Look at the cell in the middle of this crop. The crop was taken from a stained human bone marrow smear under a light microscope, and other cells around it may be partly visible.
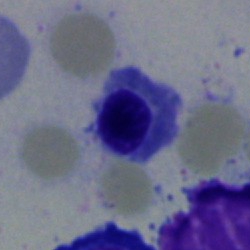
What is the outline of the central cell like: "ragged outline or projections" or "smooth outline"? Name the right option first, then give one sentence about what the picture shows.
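Ragged outline or projections. The cell outline is irregular, with small bumps and projections along its edge.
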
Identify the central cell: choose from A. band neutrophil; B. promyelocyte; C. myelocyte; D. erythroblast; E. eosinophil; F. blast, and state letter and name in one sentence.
That the central cell is an erythroblast makes option D correct.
